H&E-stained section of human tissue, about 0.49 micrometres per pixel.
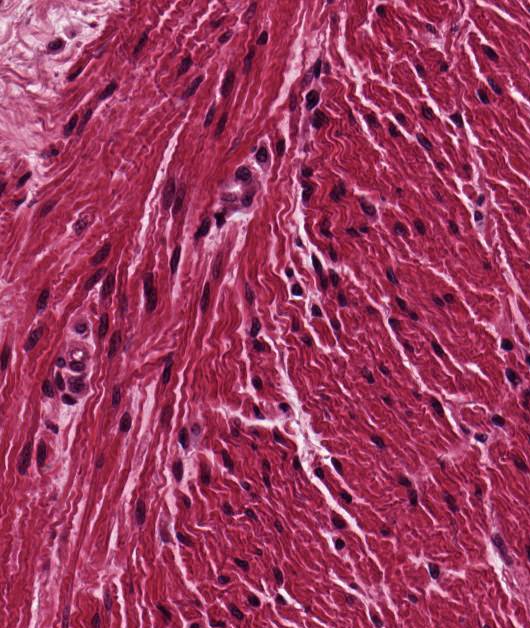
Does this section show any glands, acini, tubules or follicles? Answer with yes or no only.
No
